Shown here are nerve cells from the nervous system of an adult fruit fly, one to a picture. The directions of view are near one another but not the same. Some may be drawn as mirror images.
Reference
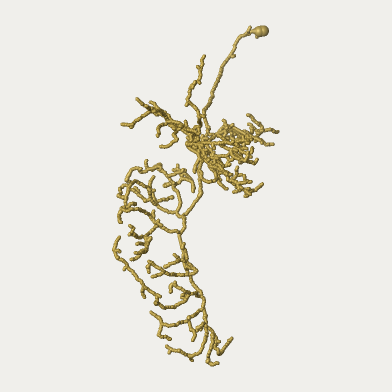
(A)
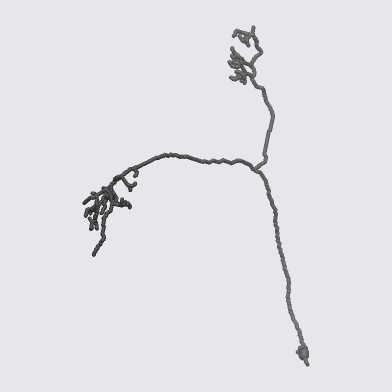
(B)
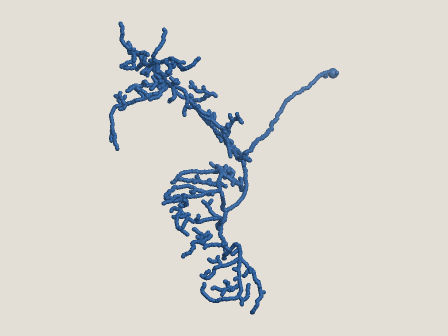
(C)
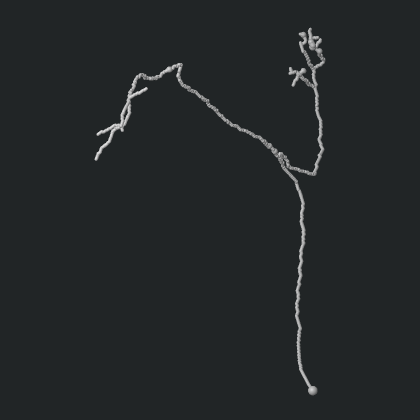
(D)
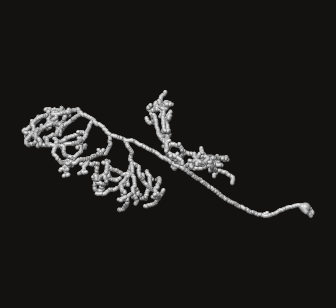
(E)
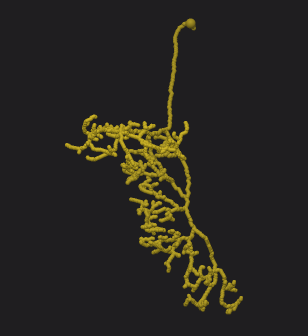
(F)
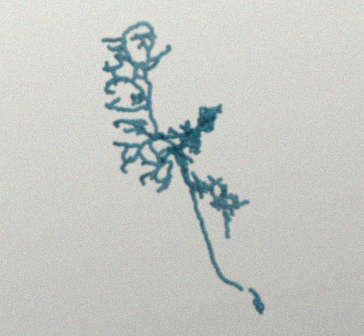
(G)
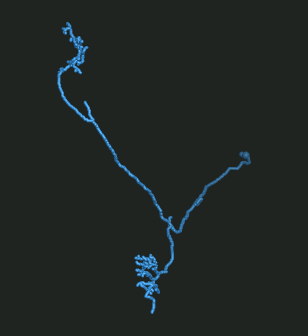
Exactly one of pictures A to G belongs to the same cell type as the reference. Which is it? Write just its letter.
F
